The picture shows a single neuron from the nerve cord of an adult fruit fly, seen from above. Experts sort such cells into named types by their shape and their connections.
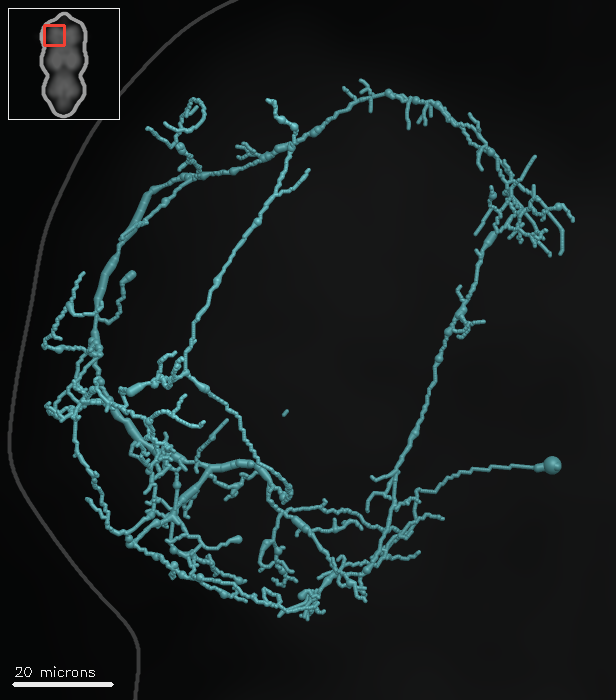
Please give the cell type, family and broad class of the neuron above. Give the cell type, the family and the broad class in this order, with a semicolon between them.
IN04B111; hemilineage 04B; nerve-cord intrinsic neuron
